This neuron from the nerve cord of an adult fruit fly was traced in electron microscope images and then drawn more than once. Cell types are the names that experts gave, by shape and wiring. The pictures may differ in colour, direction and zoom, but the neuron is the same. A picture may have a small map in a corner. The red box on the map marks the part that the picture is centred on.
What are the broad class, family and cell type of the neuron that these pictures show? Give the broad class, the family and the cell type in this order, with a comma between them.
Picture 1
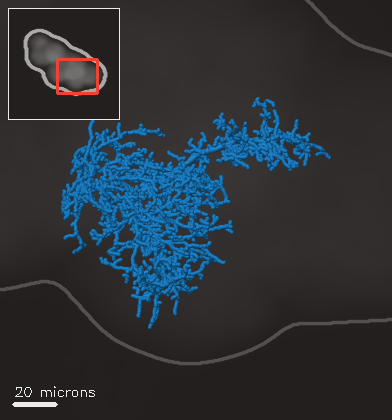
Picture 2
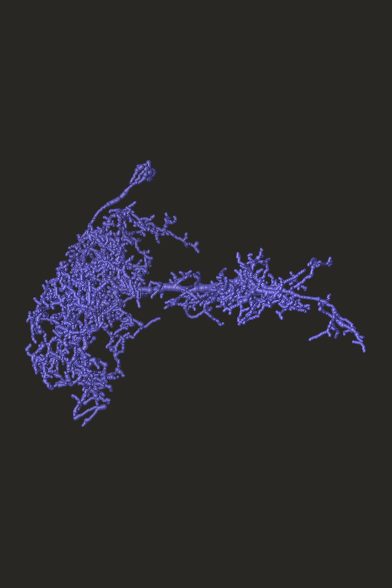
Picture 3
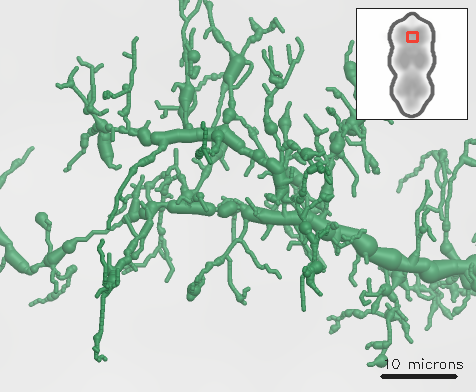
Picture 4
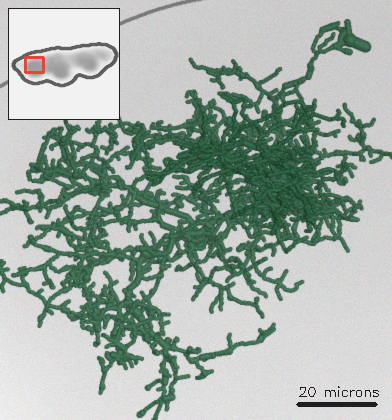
nerve-cord intrinsic neuron, hemilineage 19A, IN19A024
